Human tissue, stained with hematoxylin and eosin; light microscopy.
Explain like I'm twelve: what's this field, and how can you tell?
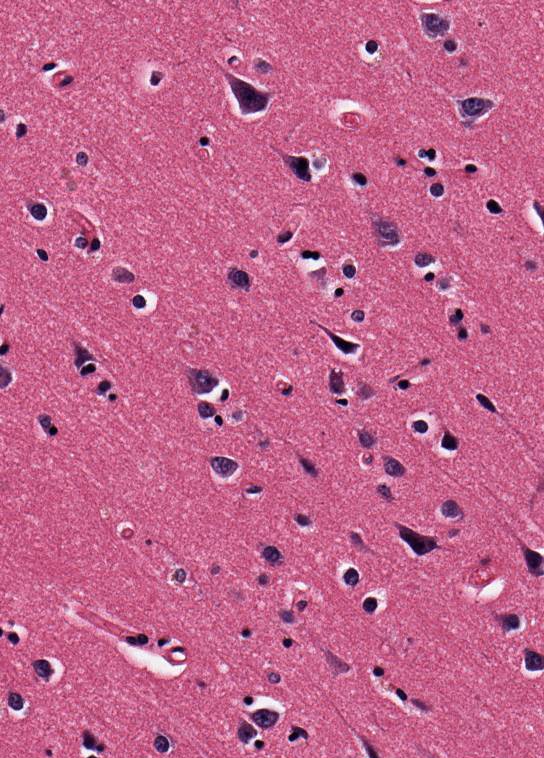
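Cerebral cortex is the tissue in this field. Cells lie singly across a finely fibrillar pink background, forming no glands, tubules or epithelial layers.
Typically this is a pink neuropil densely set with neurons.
Many small cells with round, dark nuclei and little visible cytoplasm sit among the neurons, some right against one.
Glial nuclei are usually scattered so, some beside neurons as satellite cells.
A thin-walled capillary forms an elongated clear channel at lower left.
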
